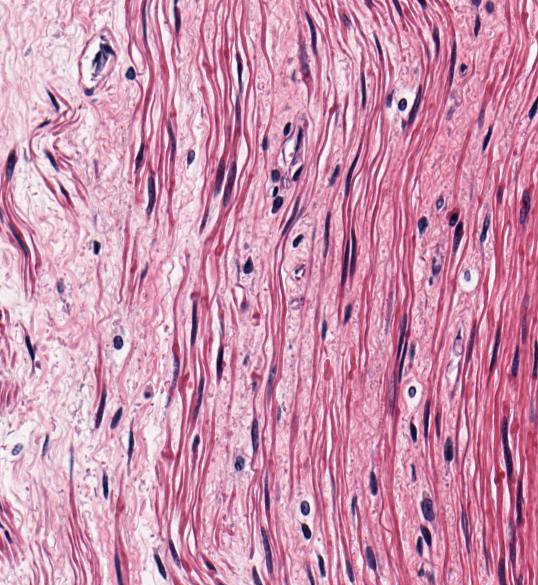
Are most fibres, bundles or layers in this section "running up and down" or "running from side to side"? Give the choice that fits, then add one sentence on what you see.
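Running up and down. Long eosinophilic fibres run mainly from top to bottom across the field.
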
